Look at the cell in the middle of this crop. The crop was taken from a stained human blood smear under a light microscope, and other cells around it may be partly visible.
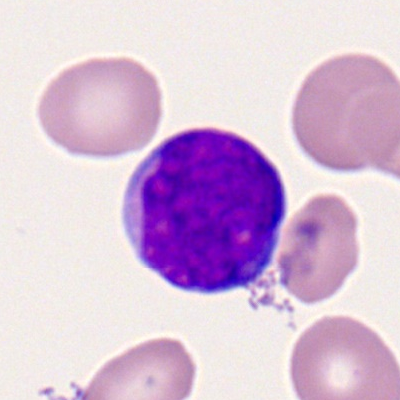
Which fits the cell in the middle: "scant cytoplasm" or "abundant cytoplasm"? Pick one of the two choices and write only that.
Scant cytoplasm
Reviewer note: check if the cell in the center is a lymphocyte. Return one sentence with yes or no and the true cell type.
No, the cell placed in the centre is a myeloblast and is not a lymphocyte.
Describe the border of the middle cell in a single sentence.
The outline traces a smooth curve with no projections along it.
